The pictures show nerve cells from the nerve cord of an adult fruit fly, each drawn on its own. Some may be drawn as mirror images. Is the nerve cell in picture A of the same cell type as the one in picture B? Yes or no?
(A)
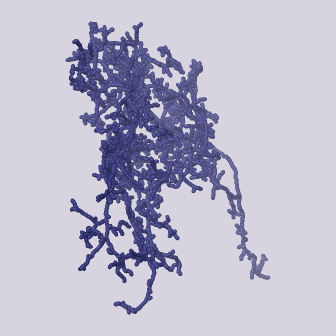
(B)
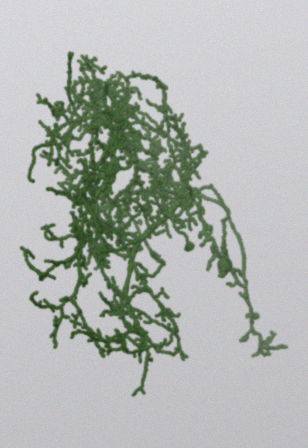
yes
